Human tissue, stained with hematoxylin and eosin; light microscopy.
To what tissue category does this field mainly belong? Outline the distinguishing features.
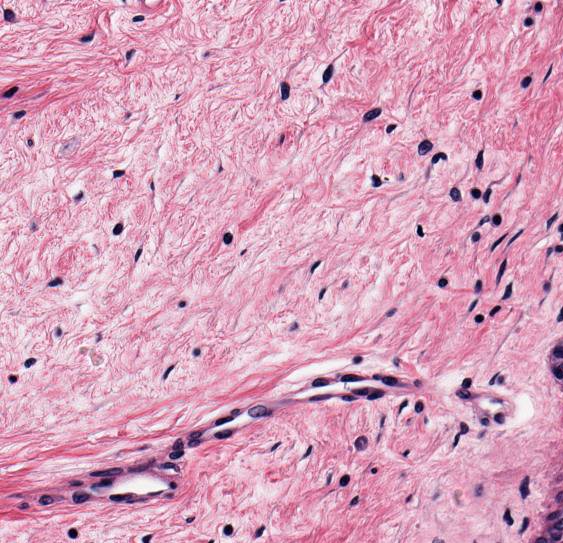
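Nearly the whole field is dense connective tissue, crossed in its lower part by a single vessel. Its stroma is sparsely cellular: dark, oval to spindle-shaped fibroblast nuclei with little visible cytoplasm are widely scattered, somewhat more numerous in the right half than in the left.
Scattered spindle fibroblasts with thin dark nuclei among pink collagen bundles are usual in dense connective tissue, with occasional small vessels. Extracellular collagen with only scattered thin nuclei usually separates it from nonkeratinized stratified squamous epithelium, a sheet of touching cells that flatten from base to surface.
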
